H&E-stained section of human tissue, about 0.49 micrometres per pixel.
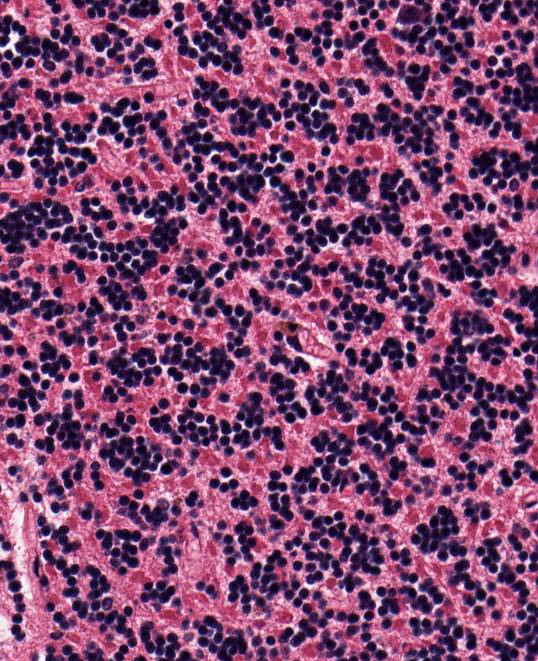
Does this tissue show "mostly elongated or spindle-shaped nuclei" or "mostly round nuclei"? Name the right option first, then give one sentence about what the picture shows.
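Mostly round nuclei. The nuclei are small, round and darkly stained with haematoxylin.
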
